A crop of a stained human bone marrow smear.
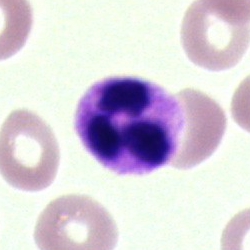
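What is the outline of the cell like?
Round and smooth.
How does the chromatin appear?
Dark purple and densely condensed.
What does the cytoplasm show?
It is pale pinkish-lilac and contains fine, faint granules.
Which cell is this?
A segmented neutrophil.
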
